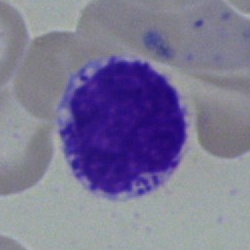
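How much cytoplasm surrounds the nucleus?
Only a thin rim, and it is pale.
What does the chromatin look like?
It is dense and stains dark purple.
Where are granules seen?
Dark purple granules lie in the cytoplasm at the lower edge of the cell.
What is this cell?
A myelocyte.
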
